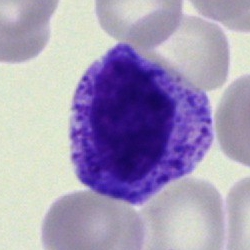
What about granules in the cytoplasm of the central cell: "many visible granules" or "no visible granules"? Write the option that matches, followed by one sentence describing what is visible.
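Many visible granules. Many dark purple granules are scattered through the cytoplasm.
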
